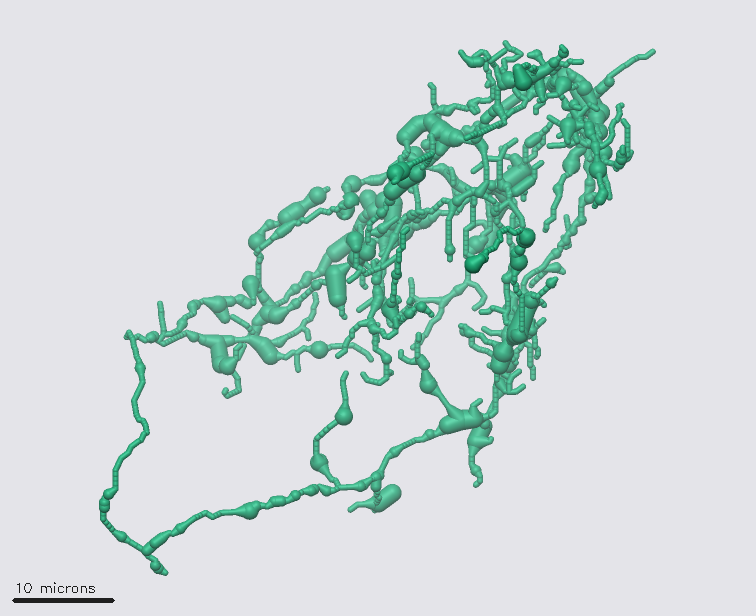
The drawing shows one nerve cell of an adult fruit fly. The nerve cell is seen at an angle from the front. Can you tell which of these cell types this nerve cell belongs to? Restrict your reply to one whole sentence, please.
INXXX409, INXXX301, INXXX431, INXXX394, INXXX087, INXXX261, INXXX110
It is as INXXX409 that this nerve cell is typed.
